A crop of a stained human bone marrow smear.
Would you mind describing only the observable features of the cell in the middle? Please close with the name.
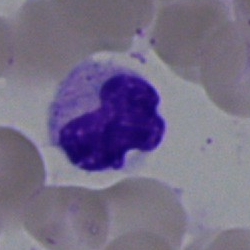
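Its nucleus is irregular and folded, with notches cut into its edge. The chromatin is dark purple and densely packed. Pale lilac-grey cytoplasm lies mostly to the upper left of the nucleus and shows only faint, fine purplish granularity. It is a segmented neutrophil.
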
